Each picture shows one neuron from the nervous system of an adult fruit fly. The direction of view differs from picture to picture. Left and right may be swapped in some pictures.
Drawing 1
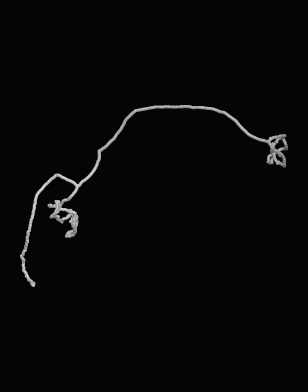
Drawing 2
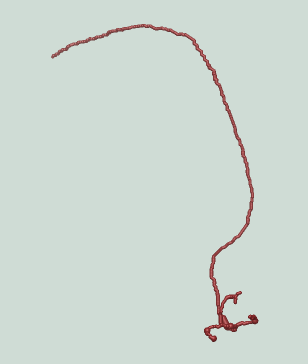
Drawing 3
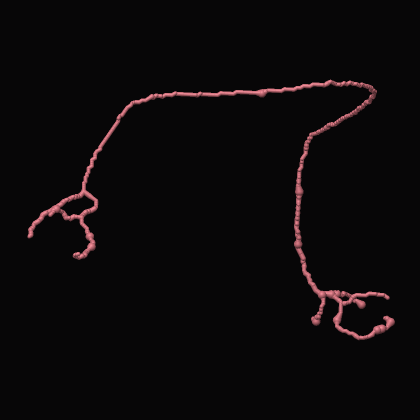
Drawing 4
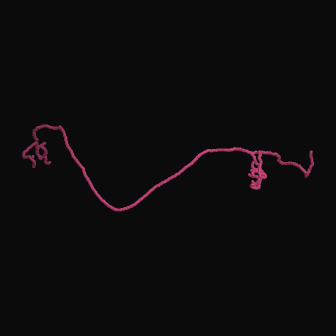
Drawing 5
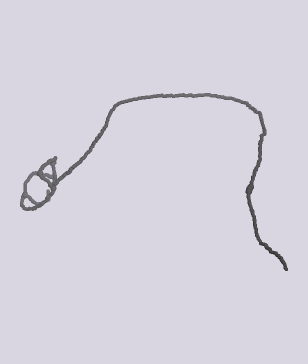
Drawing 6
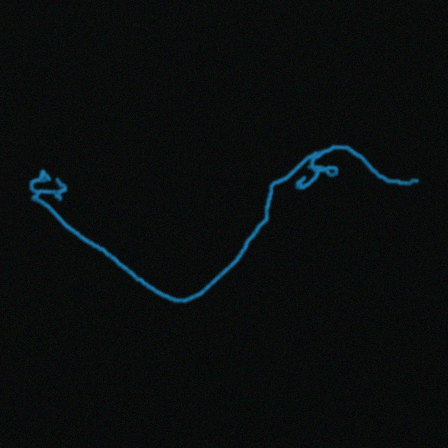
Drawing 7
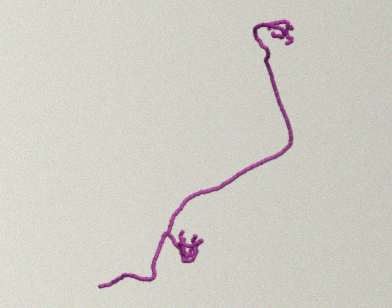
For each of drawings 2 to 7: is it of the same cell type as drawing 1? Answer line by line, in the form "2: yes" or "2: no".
2: no
3: no
4: yes
5: no
6: no
7: yes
